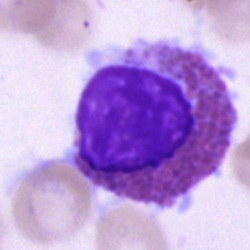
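Eosinophil, the central cell of this stained bone marrow smear. The outline is roughly round, its edge slightly uneven. Dark purple chromatin appears fairly dense, broken by a few paler patches. The cytoplasmic rim is broader on the right than on the left, and small pale bluish blebs project from the upper-left edge.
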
